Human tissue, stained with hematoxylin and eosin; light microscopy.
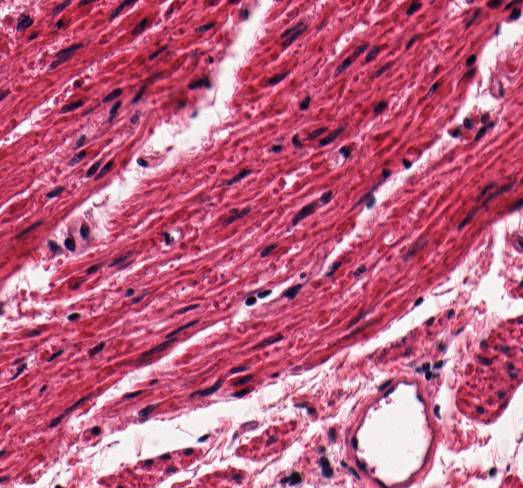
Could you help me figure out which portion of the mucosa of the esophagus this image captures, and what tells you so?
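The tissue here is smooth muscle. Nuclei first: dark and elongated, they lie inside the fibres, aligned lengthwise. Arrangement next: in the upper half, narrow white clefts split the fibres into parallel bundles. Lastly, a small vessel with a round, empty lumen sits at the lower right, and no fat cells appear.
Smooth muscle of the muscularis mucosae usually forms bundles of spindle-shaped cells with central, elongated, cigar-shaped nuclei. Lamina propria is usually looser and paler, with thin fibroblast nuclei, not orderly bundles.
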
